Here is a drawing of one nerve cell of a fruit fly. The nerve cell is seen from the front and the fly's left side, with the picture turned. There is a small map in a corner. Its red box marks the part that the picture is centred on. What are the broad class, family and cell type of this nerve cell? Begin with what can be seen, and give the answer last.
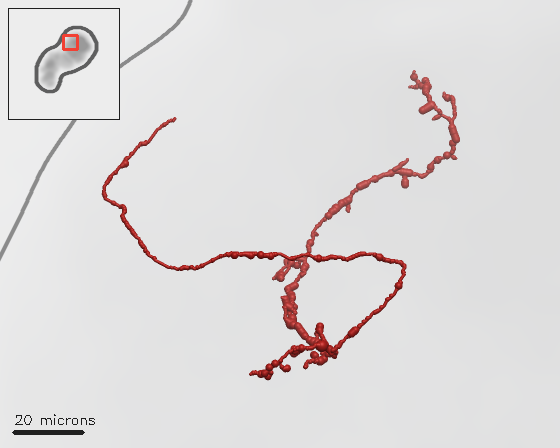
From left to right in the picture it spans about 100 microns. In this view it is about as wide as it is tall. This is a sensory neuron entering the brain. Its family is called class gustatory. The cell type is PhG13.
